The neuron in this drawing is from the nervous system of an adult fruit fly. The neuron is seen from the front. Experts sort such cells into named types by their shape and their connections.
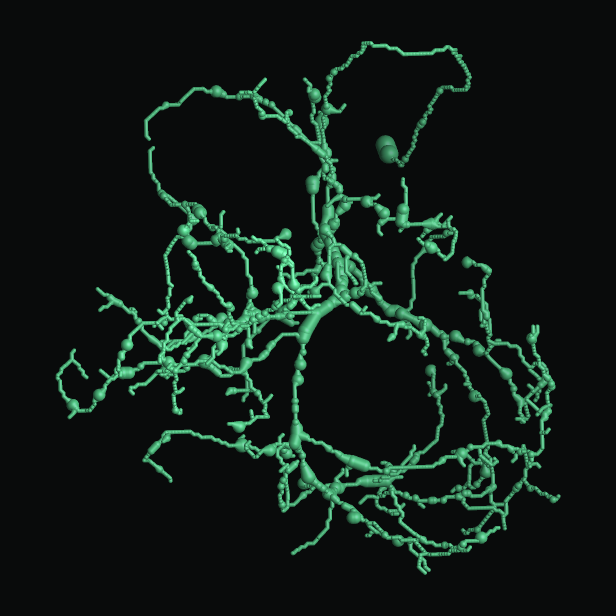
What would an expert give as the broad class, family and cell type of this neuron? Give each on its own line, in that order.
nerve-cord intrinsic neuron
hemilineage 03A
IN03A067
